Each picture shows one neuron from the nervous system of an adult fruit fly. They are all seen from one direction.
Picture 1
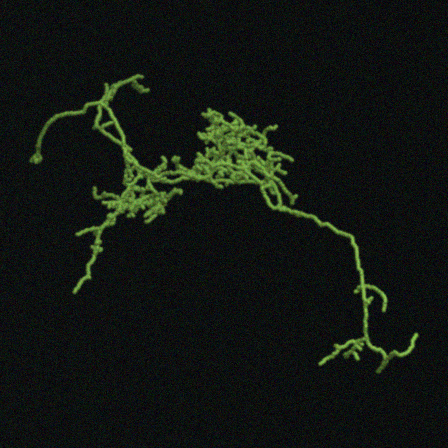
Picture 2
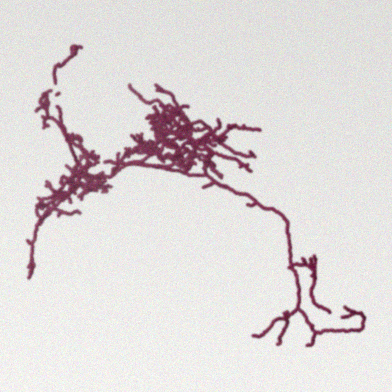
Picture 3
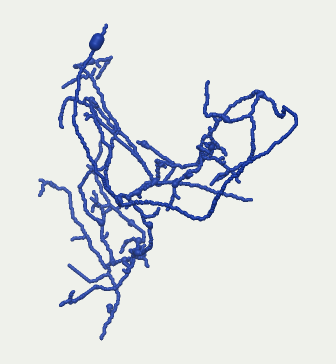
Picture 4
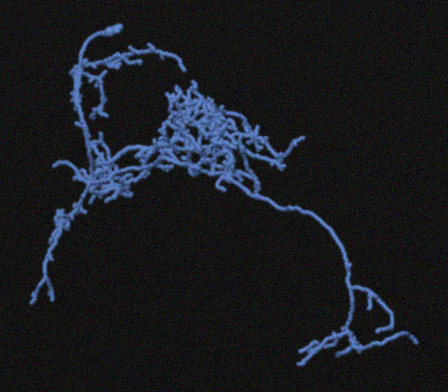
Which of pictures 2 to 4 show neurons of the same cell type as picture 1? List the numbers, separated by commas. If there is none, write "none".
2, 4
